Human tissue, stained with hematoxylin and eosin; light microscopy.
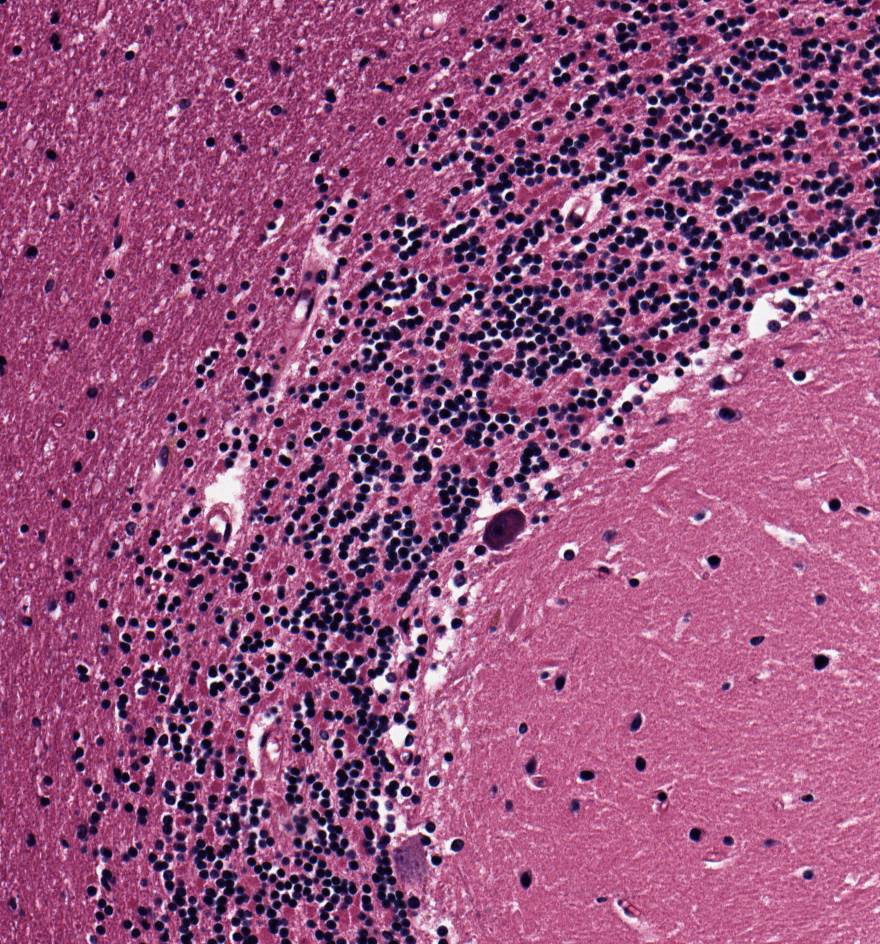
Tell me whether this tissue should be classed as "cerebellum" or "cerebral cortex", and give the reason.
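This is cerebellum. Its dense band is made of granule cells with small, round, darkly staining nuclei and scant cytoplasm.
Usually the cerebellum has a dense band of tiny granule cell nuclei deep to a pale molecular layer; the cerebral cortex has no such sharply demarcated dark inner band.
To the lower right of the band lies a pale pink, finely fibrillar zone with only sparse scattered nuclei. Small vessels in the band sit within clear empty spaces.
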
